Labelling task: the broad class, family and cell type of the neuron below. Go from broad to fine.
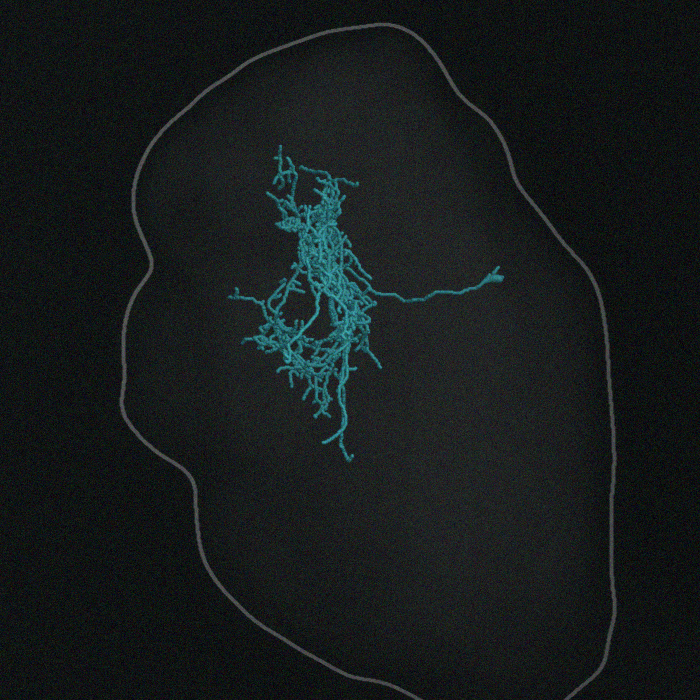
central-brain intrinsic neuron; hemilineage DL2_ventral; AVLP716m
